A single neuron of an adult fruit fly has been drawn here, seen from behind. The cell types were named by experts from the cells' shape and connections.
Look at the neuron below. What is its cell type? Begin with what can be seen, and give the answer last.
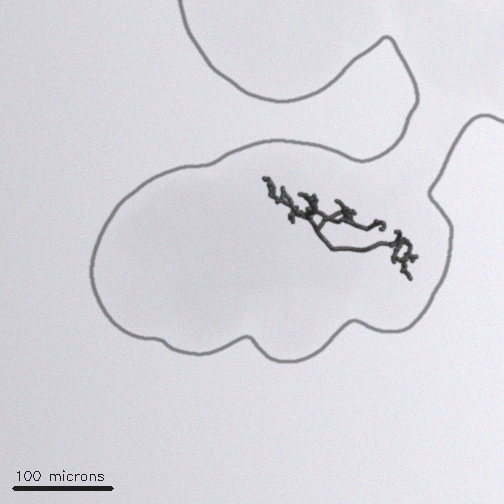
By the scale bar it is about 160 microns wide in this view. In this view it is wider than it is tall. It is a nerve-cord intrinsic neuron. The cell type is IN01A080_c.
